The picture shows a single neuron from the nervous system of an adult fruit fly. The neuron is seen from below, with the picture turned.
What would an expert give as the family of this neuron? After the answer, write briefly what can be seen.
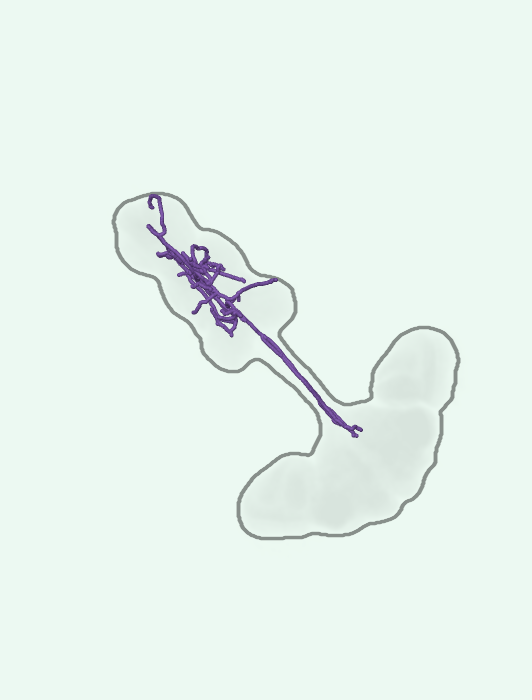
The family is hemilineage 09A. This is an ascending neuron. It runs through the neck, between the brain and the nerve cord. In this view it is about as wide as it is tall.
